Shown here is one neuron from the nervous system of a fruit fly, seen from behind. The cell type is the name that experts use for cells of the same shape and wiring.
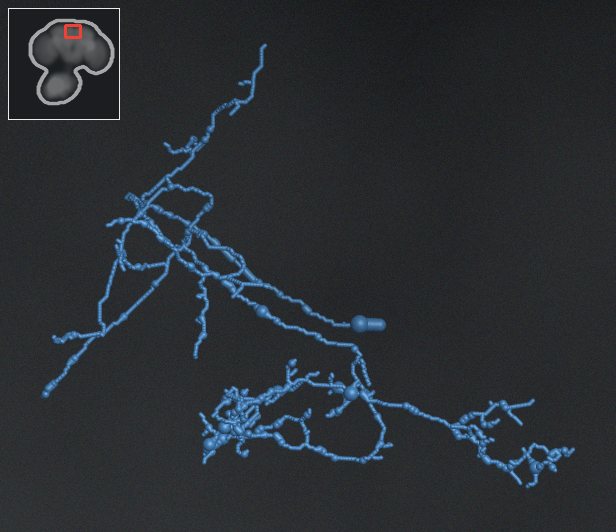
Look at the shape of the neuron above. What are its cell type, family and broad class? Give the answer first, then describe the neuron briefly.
Its cell type is PAM06. The name of its family is class DAN. This is a central-brain intrinsic neuron. Its cell body lies in the middle of the picture. The picture shows dozens of branch ends.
